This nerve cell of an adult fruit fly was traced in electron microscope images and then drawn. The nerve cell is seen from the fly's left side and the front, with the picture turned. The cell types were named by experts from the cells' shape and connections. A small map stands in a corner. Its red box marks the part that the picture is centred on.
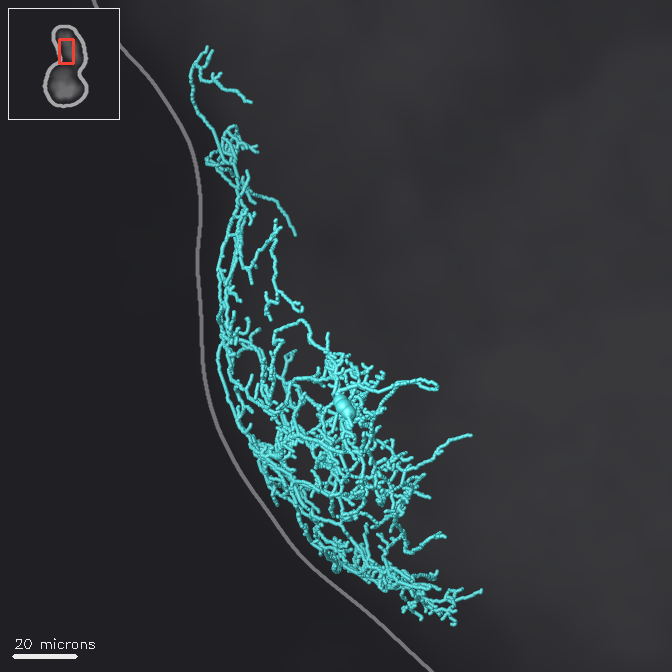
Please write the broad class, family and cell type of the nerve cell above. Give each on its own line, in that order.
nerve-cord intrinsic neuron
hemilineage 19B
dMS10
